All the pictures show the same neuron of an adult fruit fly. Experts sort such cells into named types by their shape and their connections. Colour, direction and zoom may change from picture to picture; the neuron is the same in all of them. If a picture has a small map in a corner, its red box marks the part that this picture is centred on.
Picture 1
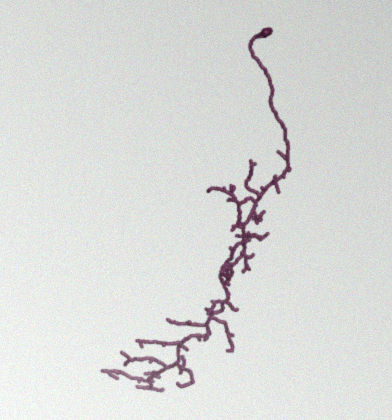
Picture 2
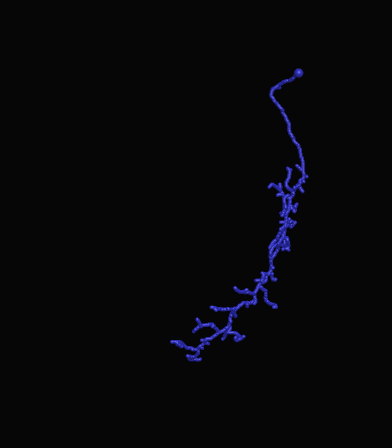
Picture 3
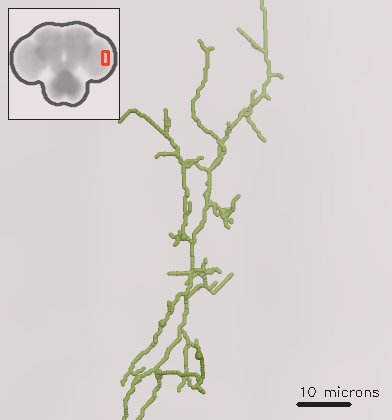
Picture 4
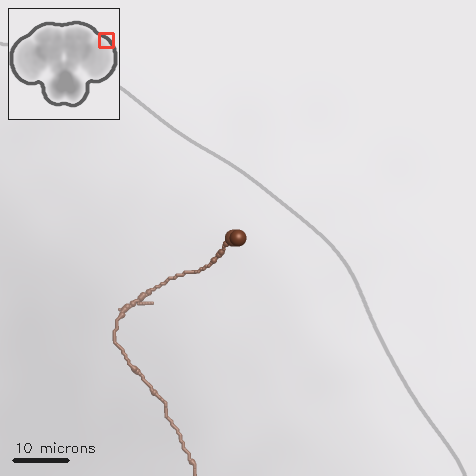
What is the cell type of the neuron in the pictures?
Cm10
